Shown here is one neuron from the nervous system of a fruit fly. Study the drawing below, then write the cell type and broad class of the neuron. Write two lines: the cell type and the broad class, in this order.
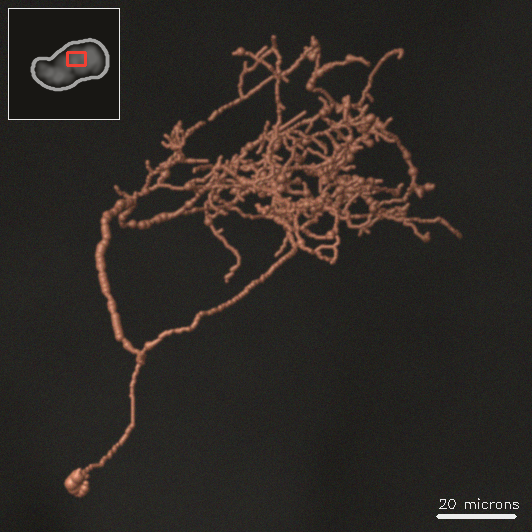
CL108
central-brain intrinsic neuron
